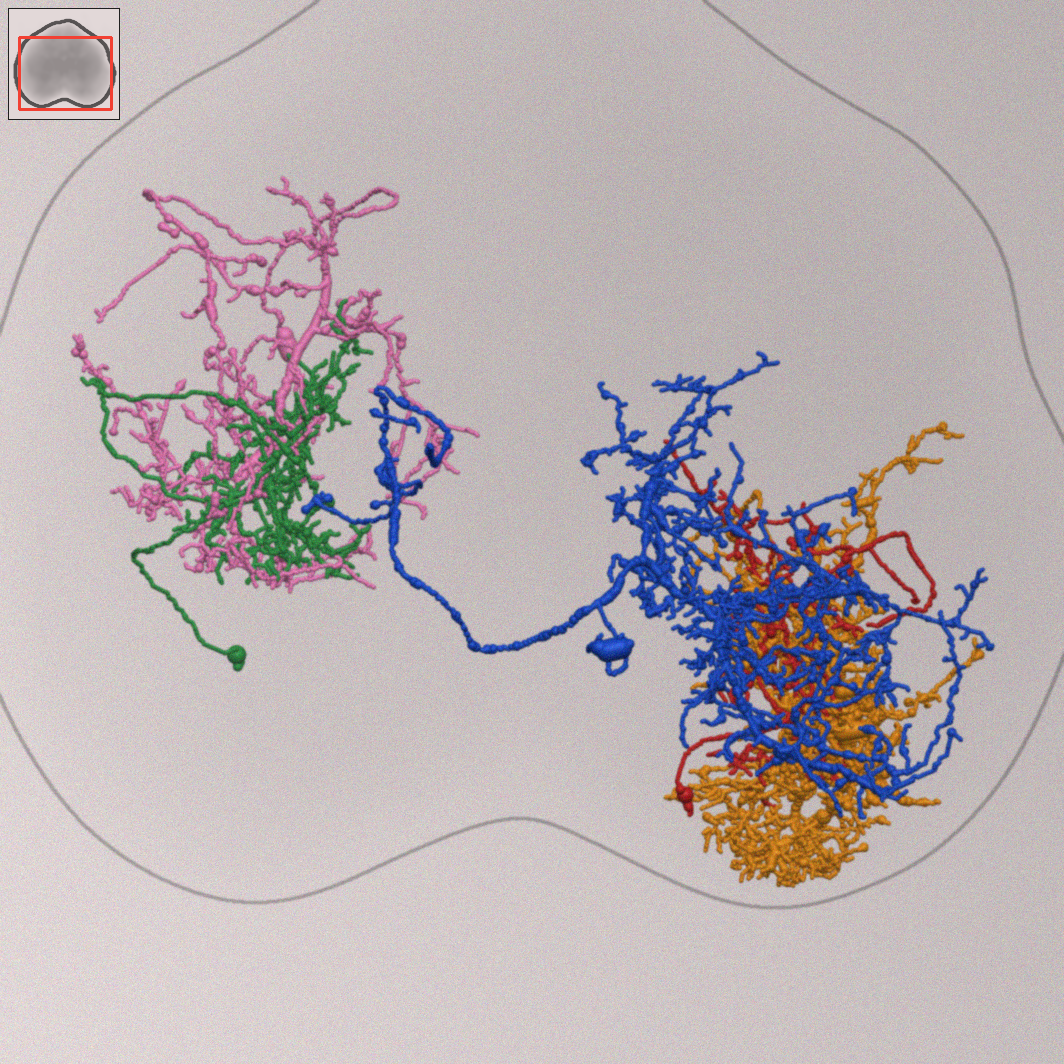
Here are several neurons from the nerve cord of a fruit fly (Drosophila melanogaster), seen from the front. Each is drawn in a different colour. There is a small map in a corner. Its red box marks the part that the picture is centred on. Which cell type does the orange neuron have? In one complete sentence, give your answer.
The type of this neuron is the cell type IN21A019.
